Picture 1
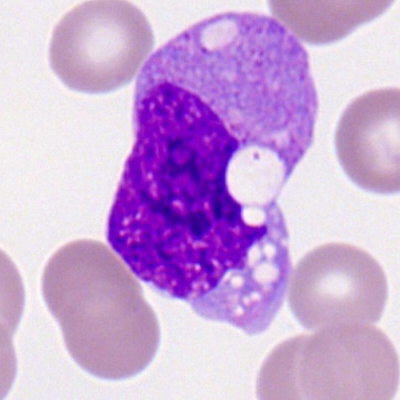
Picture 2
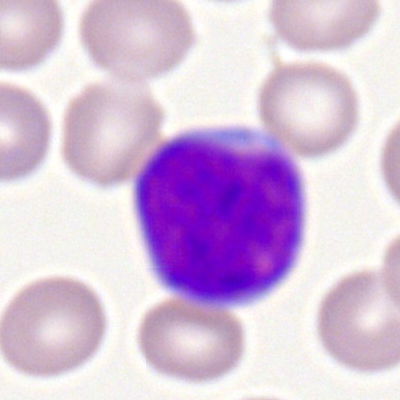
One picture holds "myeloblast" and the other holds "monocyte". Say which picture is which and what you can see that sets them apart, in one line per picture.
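Picture 1 – monocyte. The largest vacuole sits against the right edge of the nucleus.
Picture 2 – myeloblast. No vacuoles are visible in the cell.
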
